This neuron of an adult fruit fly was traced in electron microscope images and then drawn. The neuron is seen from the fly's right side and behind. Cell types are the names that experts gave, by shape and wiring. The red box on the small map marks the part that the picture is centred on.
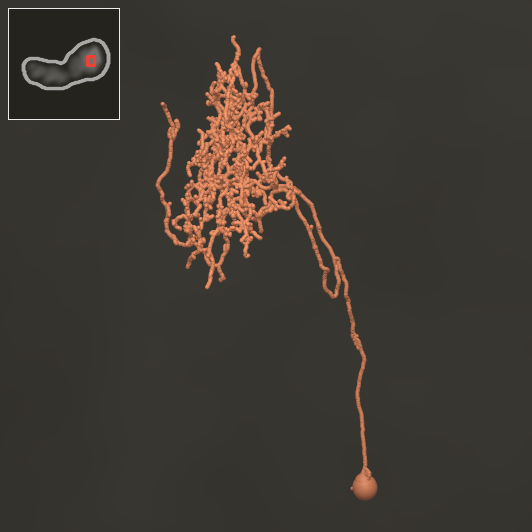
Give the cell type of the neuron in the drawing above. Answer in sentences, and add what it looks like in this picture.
The cell type is Li23. This is an optic-lobe intrinsic neuron. The picture shows dozens of branch ends. In this view it is taller than it is wide.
